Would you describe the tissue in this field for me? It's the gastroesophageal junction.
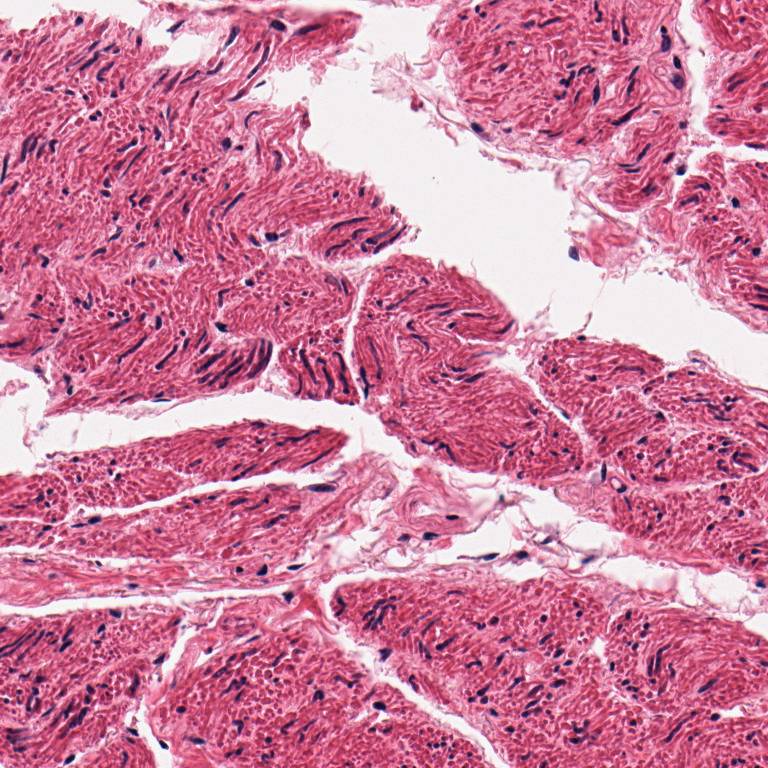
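Note that the bundles are cut in differing planes: some lengthwise, others across. Where a bundle is cut lengthwise, its nuclei are dark, elongated and cigar-shaped. The muscle cell cytoplasm stains a strong pink. Between bundles run thin strands of pale, loose connective tissue, seen most clearly across the lower middle of the field.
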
